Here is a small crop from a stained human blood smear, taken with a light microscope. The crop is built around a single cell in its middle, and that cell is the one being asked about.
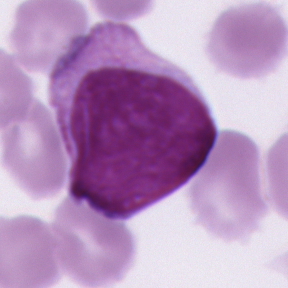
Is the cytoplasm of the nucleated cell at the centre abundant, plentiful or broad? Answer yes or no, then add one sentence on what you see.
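Yes. The cytoplasm forms a broad crescent along the upper left side of the nucleus.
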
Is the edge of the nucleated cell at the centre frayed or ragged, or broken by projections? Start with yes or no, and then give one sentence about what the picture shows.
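Yes. The upper left edge of the cytoplasm looks frayed and uneven.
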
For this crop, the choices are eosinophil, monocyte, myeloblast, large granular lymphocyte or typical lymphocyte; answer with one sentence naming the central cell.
The middle of this crop is occupied by a myeloblast.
